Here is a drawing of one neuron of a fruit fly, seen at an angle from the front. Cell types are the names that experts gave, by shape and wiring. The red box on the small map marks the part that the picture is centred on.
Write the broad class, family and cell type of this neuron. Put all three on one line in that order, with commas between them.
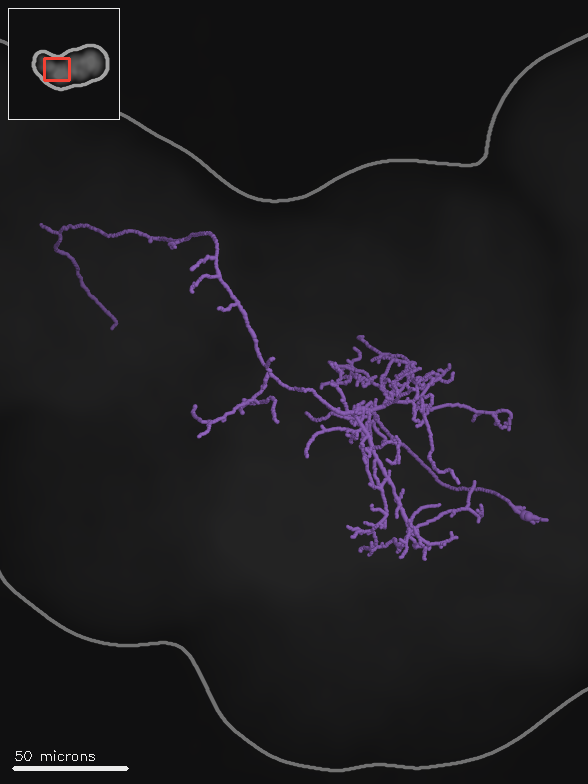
nerve-cord intrinsic neuron, hemilineage 08B, IN08B075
